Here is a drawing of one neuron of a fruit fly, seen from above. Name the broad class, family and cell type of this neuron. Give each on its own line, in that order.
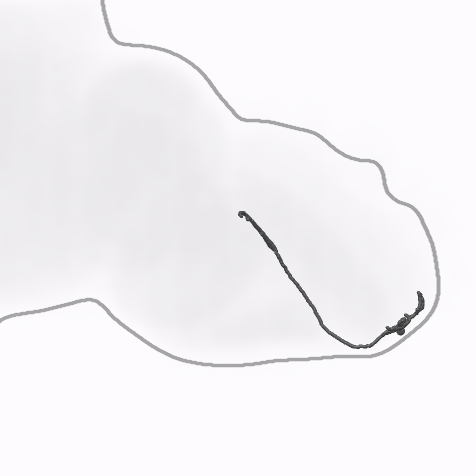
optic-lobe intrinsic neuron
Tm
Tm5c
